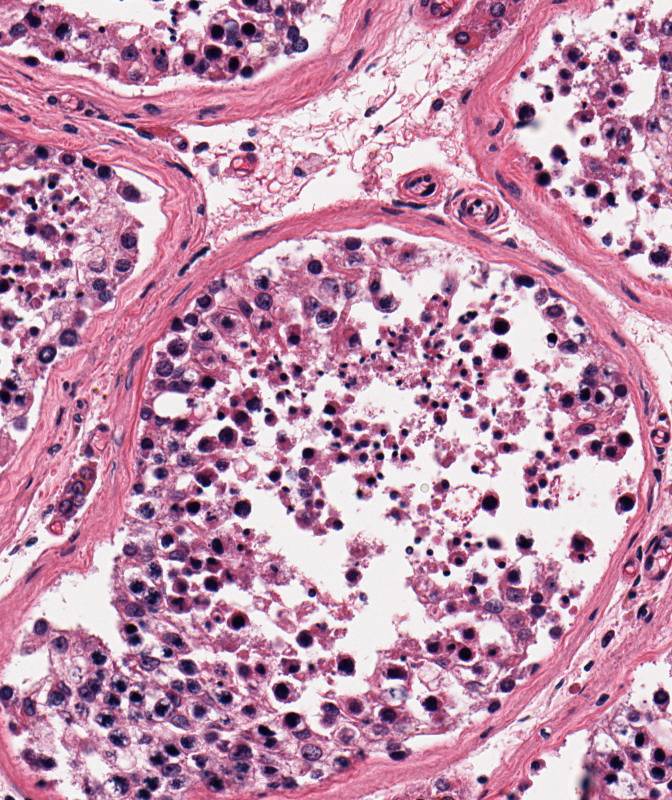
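Testis: rounded tubular units, one large one central and parts of others at the edges and corners. Many small, round, densely dark nuclei are scattered among cells of the central tubule. Its middle holds loosely scattered detached cells and fragments with clear space between. Toward its lower left, cells crowd together with round nuclei and pink cytoplasm.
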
